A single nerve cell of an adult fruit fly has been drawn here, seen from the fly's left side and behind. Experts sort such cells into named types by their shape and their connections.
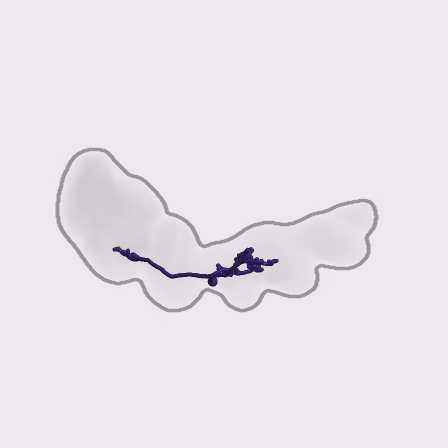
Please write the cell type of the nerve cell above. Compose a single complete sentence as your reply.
As its cell type, this nerve cell has AN08B099_e.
